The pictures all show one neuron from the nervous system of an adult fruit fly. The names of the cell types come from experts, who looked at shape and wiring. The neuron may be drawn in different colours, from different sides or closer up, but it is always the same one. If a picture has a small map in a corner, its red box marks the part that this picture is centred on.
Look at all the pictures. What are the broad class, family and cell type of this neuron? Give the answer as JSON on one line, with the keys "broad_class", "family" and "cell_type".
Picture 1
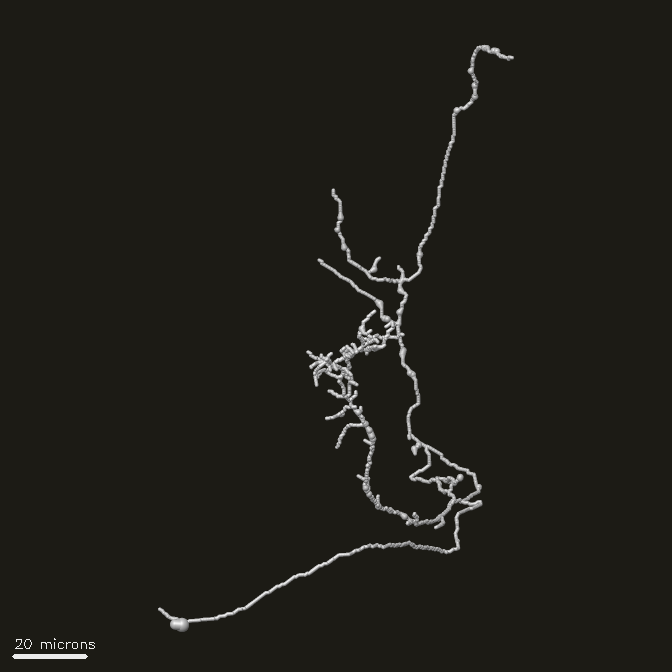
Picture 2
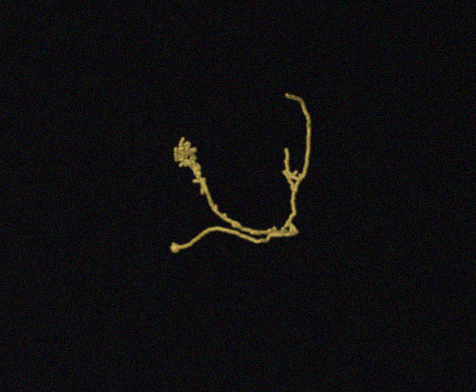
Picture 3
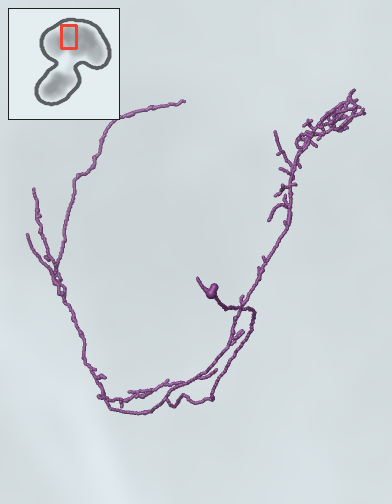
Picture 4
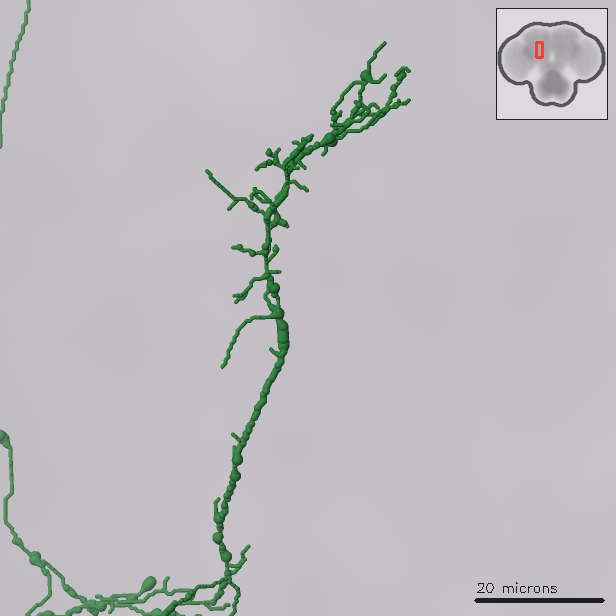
{"broad_class": "central-brain intrinsic neuron", "family": "hemilineage WEDa2", "cell_type": "LAL048"}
